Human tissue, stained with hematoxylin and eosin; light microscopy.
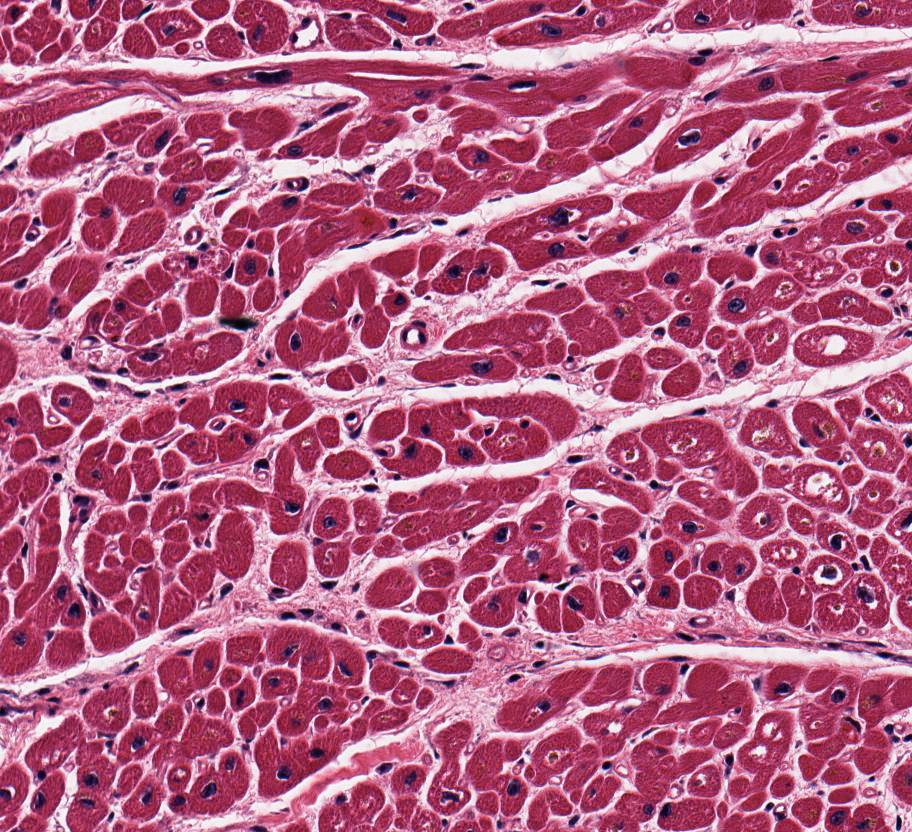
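Left ventricle of the heart, H&E. Most of the muscle fibres here are cut across, so they appear as rounded or polygonal red profiles. Look closely and you will see that many have a pale zone around the nucleus holding golden-brown granules. Between the fibres run thin strands of pale pink loose connective tissue with small dark elongated nuclei. No fat cells appear anywhere in the field.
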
